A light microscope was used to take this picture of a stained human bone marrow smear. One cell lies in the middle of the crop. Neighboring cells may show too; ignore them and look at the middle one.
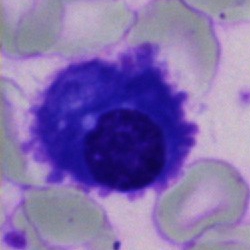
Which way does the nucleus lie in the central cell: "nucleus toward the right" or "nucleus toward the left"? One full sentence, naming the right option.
The nucleus of this cell lies toward the right.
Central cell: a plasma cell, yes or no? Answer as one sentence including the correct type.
Yes, the cell at the heart of the crop is a plasma cell.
